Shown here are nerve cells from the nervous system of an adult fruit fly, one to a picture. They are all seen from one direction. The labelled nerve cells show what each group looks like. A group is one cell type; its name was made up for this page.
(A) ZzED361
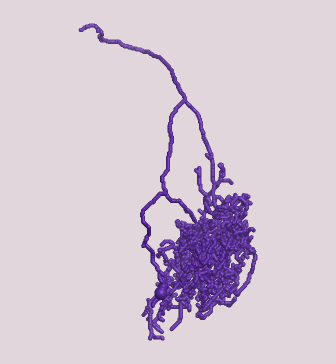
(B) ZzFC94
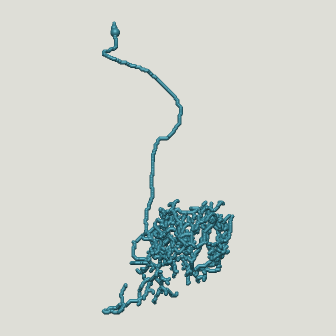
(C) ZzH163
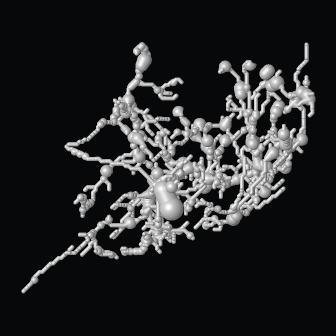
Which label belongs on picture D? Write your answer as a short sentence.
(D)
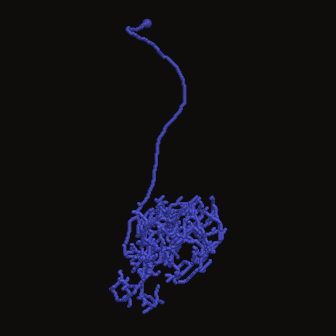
It belongs to ZzFC94.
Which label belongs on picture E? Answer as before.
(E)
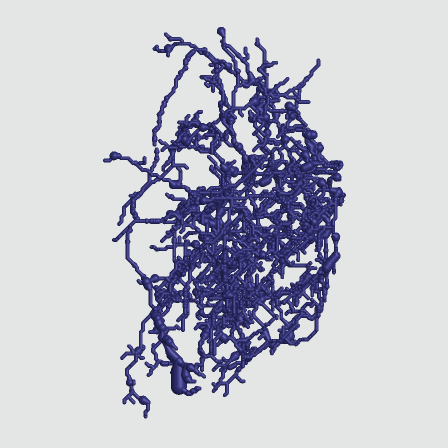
It belongs to ZzED361.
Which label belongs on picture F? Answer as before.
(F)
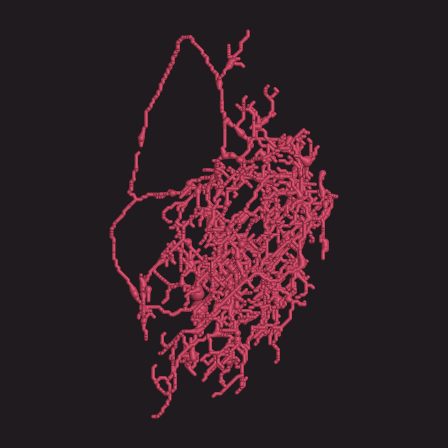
It belongs to ZzED361.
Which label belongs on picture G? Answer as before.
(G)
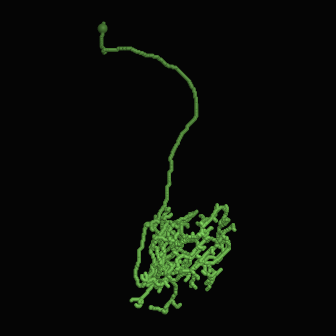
It belongs to ZzFC94.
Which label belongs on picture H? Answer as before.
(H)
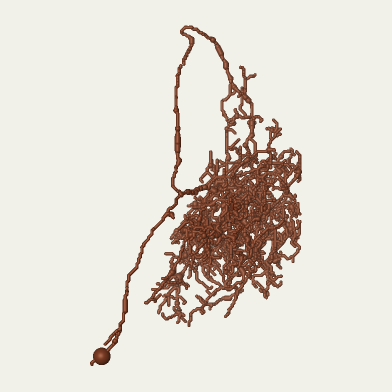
It belongs to ZzED361.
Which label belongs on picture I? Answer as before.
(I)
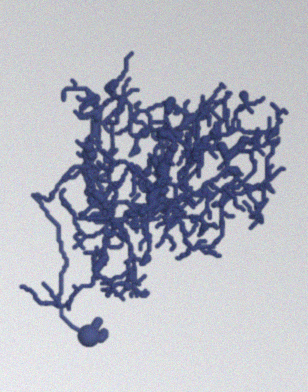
It belongs to ZzH163.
